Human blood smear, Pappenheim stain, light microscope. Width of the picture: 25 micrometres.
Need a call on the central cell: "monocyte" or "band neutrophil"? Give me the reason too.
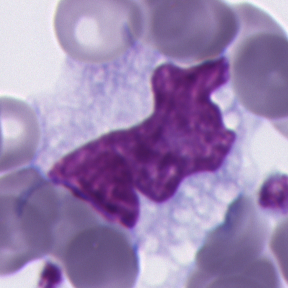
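The cell is a monocyte. Its chromatin stains dark purple with a streaky, strand-like texture.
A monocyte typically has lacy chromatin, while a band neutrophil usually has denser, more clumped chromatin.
The nucleus is irregular and folded, with several notches. The plentiful pale grey-blue cytoplasm is foamy with many small pale vacuoles.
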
